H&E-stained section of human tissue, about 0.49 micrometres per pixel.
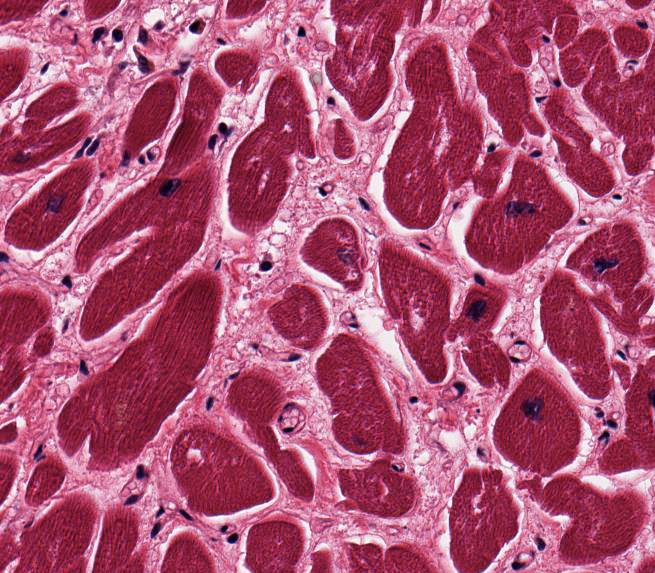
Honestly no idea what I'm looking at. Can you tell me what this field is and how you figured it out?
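The field shows myocardium. Fibres containing a nucleus show a single one lying centrally, in keeping with cardiomyocytes, which usually have one or two central nuclei. Their deep red staining matches the usual eosinophilic cytoplasm. The fibres, cut mostly across or obliquely, lie as separate islands; several show a pale clear central zone, and small dark elongated nuclei lie between them.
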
